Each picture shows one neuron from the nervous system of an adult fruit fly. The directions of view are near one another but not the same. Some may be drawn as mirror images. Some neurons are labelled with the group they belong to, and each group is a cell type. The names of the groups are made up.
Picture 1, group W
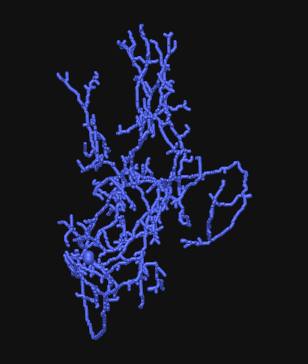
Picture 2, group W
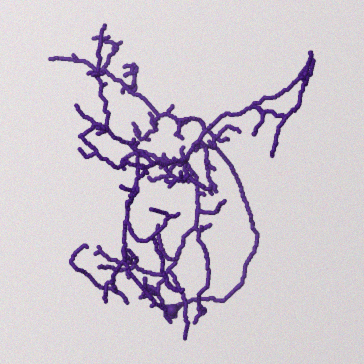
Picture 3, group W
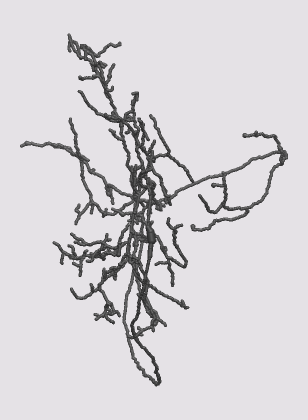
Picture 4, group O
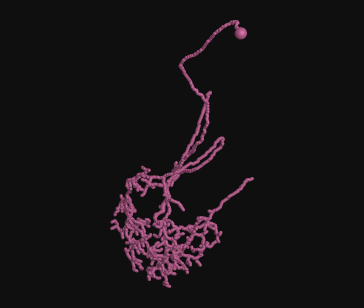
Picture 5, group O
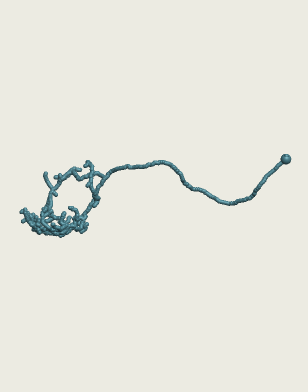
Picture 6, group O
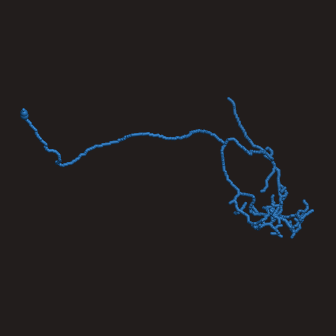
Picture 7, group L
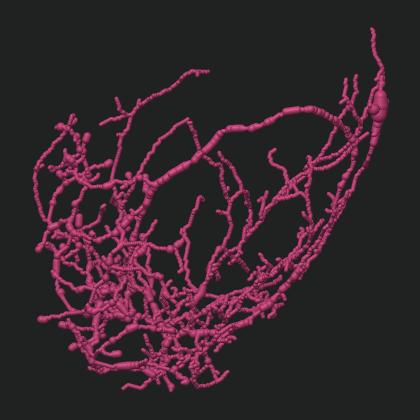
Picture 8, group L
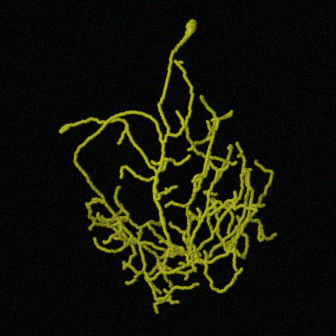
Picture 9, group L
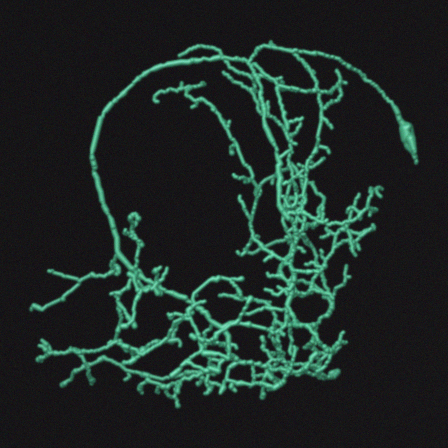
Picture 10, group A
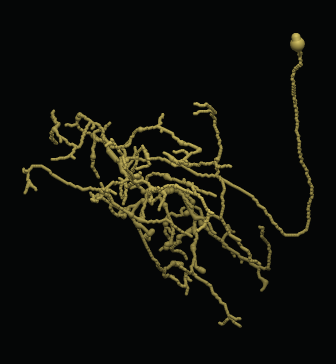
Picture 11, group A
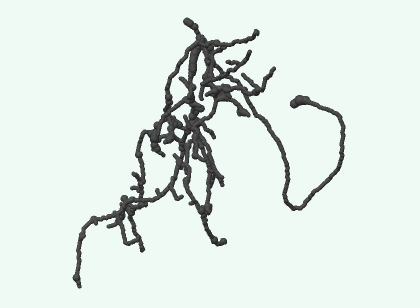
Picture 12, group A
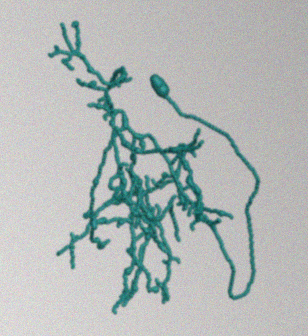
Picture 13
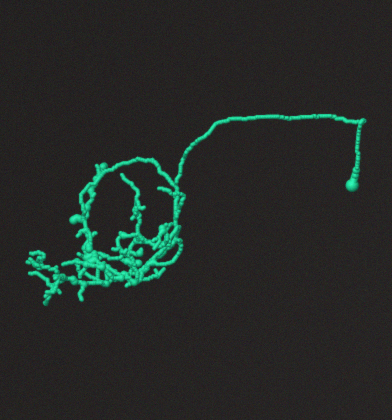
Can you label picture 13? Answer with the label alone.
group O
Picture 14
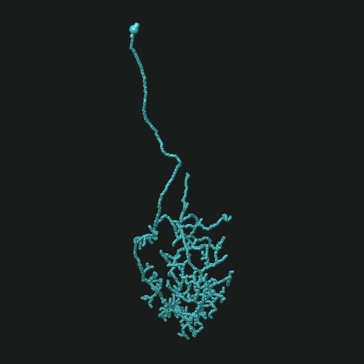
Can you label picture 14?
group O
